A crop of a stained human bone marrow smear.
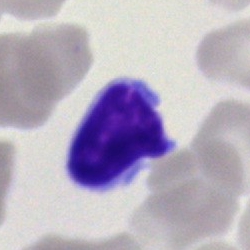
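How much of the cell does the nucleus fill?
Nearly all of it.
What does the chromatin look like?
Dense, and deep purple throughout.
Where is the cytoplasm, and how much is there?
Only a very scant, pale blue sliver along the right side, where a small blunt protrusion sticks out.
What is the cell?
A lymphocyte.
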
